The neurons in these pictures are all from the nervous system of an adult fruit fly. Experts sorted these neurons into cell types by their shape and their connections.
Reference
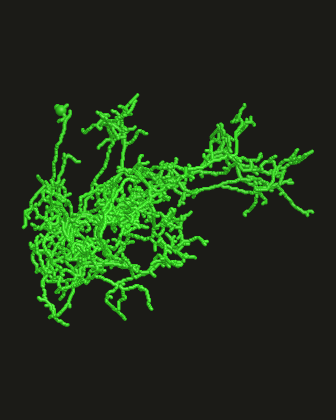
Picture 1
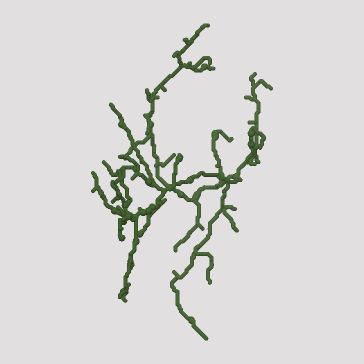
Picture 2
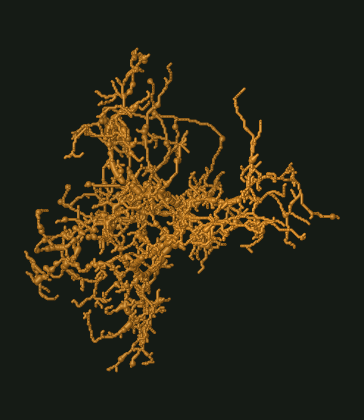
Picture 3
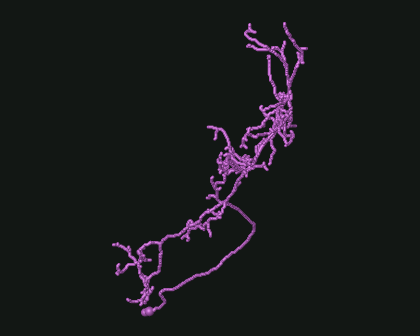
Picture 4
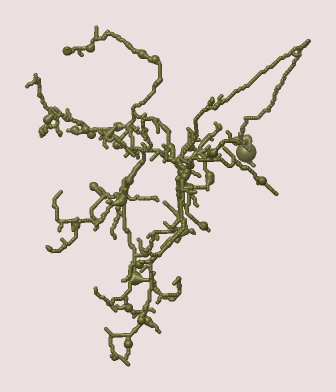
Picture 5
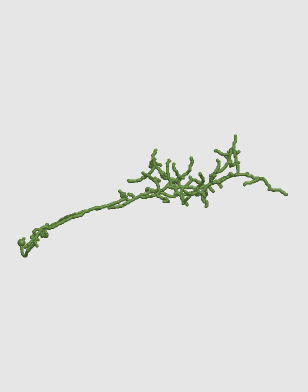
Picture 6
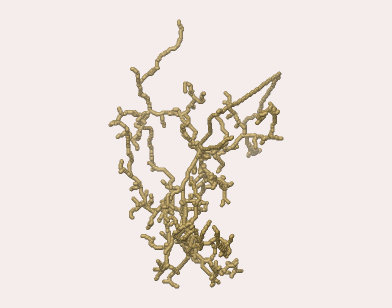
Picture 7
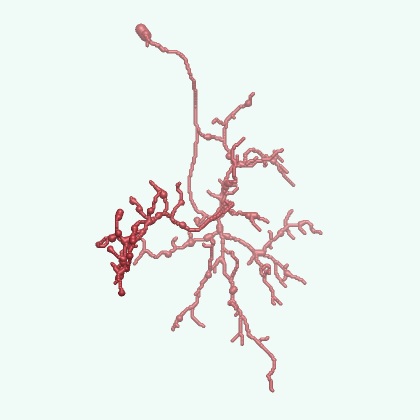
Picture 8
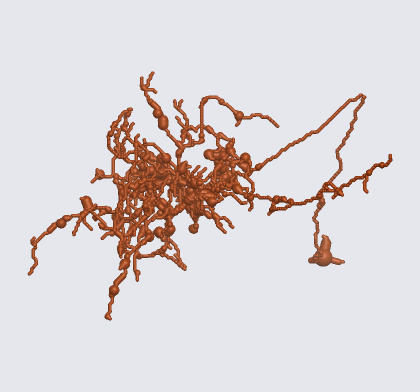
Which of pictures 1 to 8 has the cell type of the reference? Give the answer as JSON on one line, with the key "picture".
{"picture": 2}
